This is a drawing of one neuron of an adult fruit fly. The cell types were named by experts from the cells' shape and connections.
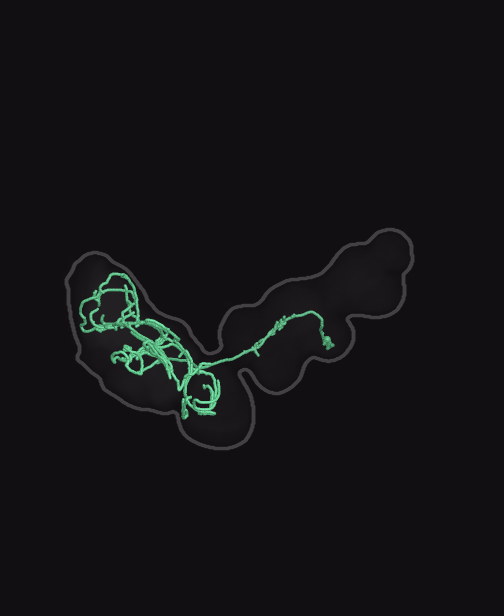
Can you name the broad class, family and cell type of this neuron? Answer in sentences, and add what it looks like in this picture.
This is an ascending neuron. Its family is hemilineage 09A. It is of cell type AN09A005. In this view it is wider than it is tall.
